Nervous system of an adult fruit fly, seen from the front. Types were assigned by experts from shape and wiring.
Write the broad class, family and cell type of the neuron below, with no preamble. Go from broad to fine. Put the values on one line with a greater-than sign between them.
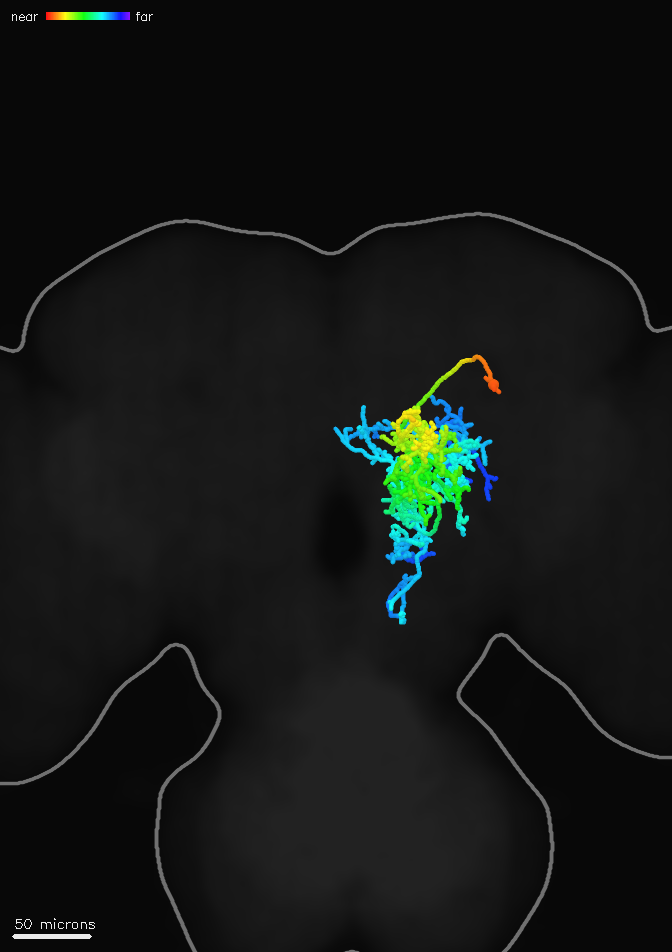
central-brain intrinsic neuron > hemilineage AOTUv1_ventral > PS010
